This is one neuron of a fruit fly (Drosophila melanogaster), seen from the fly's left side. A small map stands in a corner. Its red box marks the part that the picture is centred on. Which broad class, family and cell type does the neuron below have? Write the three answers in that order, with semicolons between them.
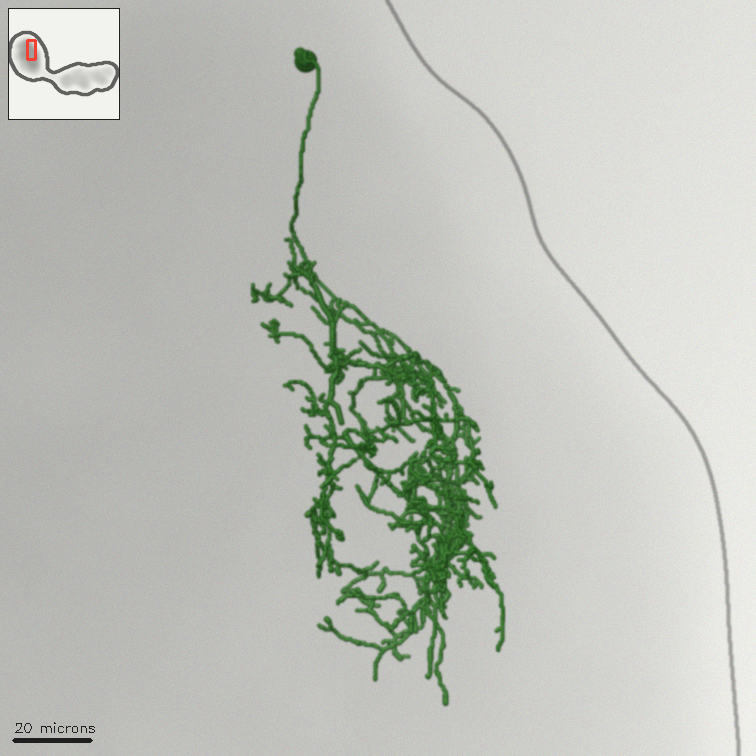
central-brain intrinsic neuron; hemilineage CLp1; IB117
